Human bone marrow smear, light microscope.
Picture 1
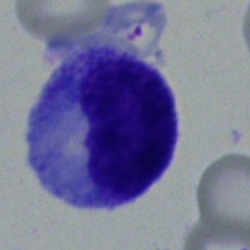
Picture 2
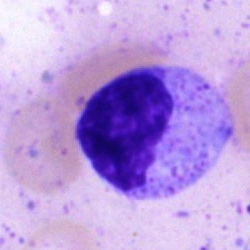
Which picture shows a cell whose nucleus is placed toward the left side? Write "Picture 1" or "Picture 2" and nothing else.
Picture 2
